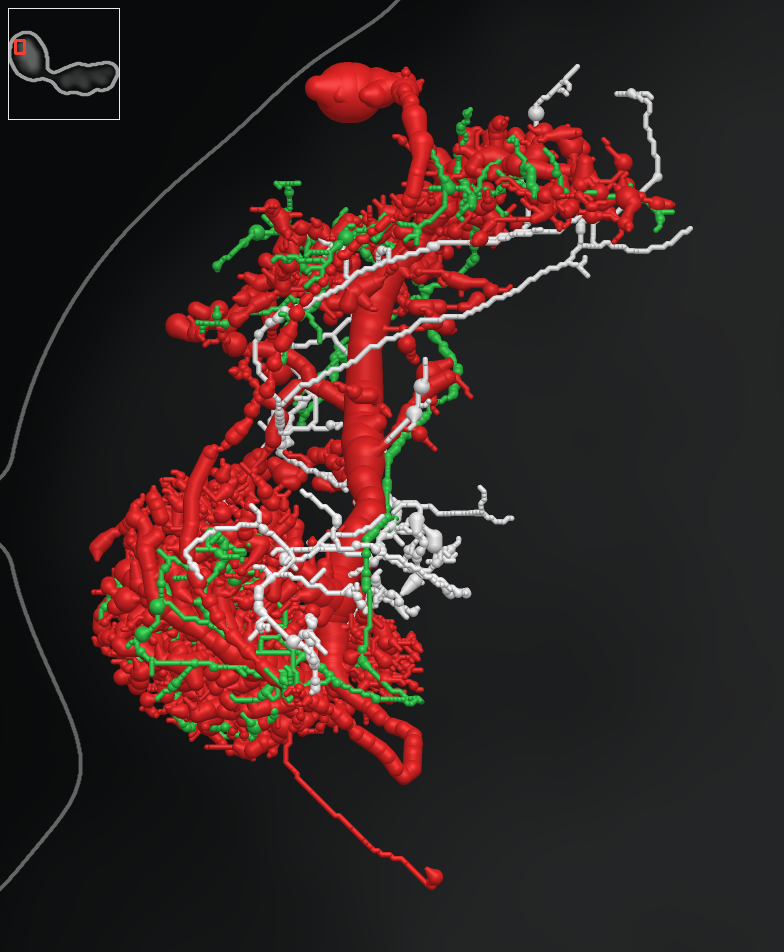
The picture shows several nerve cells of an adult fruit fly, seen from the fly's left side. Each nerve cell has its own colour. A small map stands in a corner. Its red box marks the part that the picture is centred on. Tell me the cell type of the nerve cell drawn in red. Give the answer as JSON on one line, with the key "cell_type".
{"cell_type": "MBON01"}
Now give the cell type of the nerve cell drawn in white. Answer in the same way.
{"cell_type": "PAM15"}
